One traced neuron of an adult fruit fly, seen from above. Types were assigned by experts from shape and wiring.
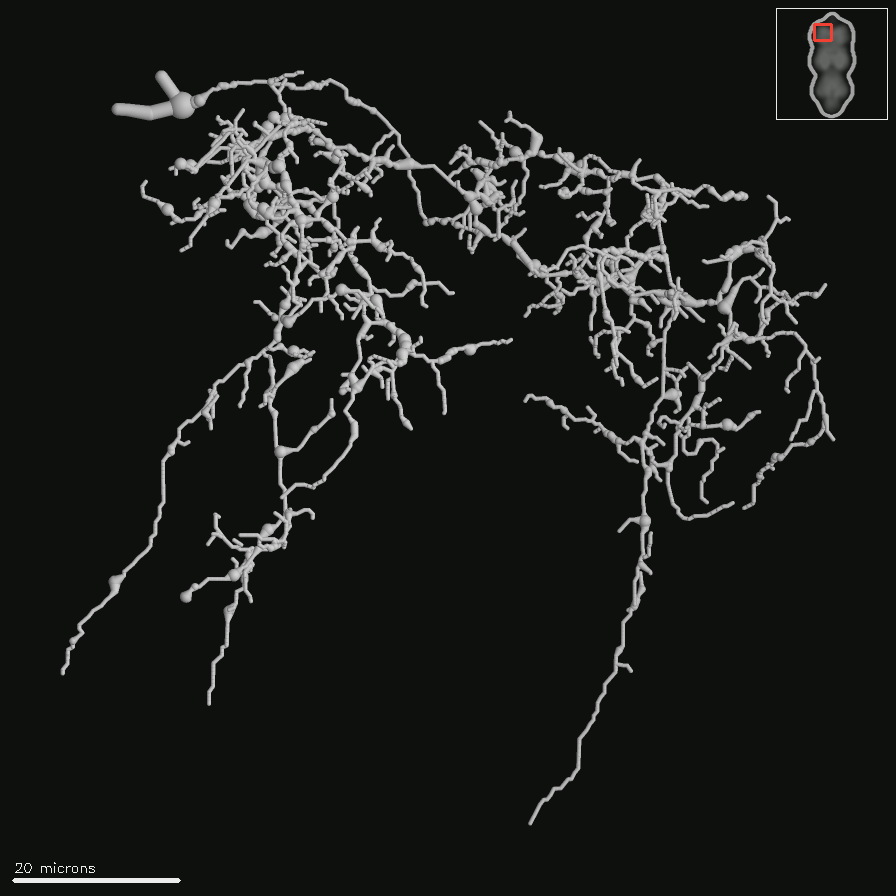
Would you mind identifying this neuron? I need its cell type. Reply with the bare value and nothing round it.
IN13A058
